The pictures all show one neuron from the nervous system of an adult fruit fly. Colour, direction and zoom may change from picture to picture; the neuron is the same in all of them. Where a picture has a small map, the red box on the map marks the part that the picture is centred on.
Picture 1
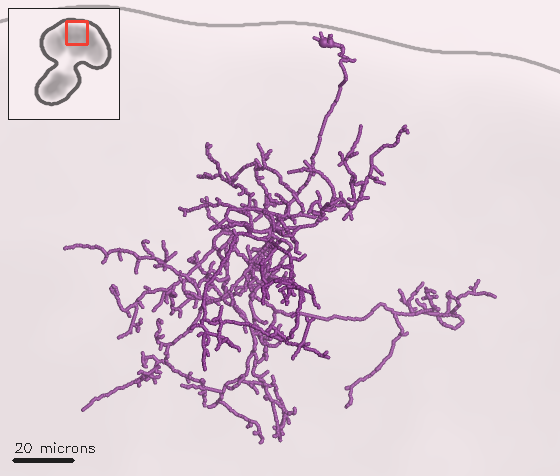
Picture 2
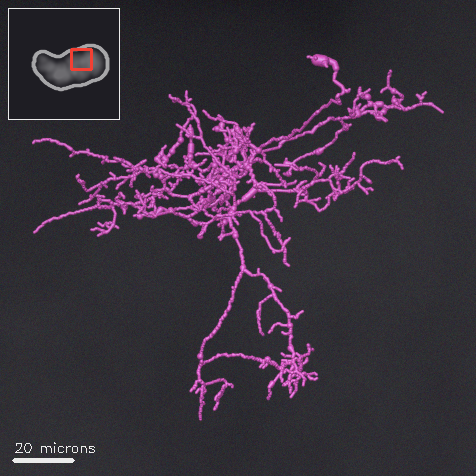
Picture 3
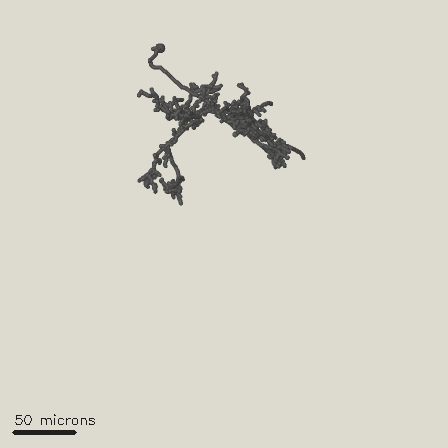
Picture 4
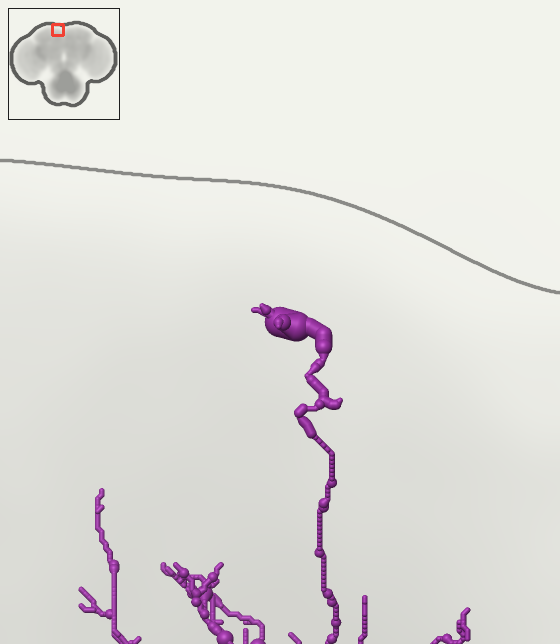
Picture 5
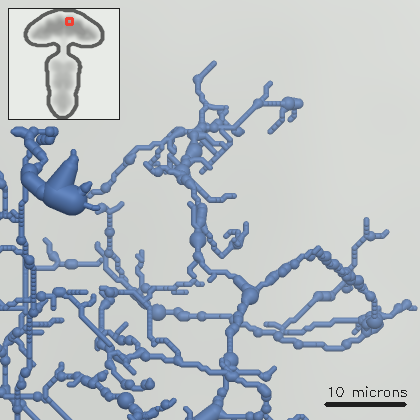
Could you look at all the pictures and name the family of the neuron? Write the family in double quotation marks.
"hemilineage SMPad2"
